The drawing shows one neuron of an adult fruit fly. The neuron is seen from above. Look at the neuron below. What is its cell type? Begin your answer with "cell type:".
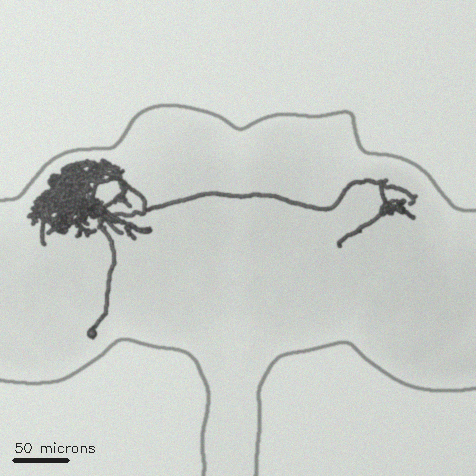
cell type: AVLP574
